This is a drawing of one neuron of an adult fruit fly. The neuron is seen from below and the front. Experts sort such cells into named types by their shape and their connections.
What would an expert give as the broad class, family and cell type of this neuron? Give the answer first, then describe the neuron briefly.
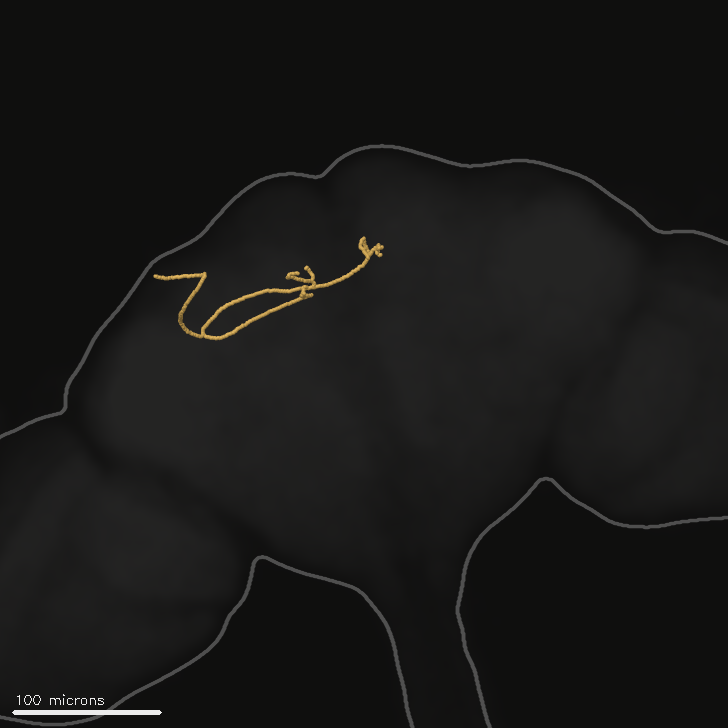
This is a sensory neuron entering the brain. Its family is called class olfactory. It is of cell type ORN_DM1. It lies in the brain. No cell body is drawn. By the scale bar it is about 160 microns wide in this view.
